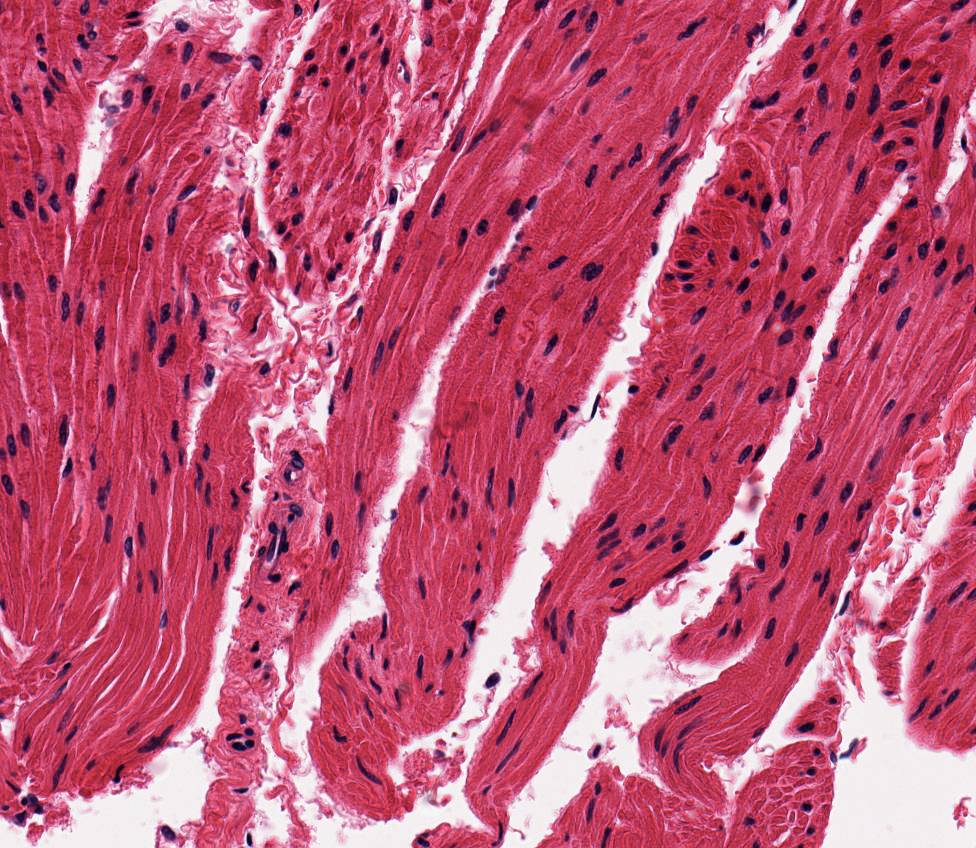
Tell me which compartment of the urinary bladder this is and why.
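I'd say this is smooth muscle. Long bundles fill the field, running diagonally from lower left towards upper right, their fibres parallel along each bundle, with deep red-pink cytoplasm of fine lengthwise fibrillar texture.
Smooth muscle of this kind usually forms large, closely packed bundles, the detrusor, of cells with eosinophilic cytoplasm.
That bright colour weighs against peripheral nerve, which usually shows wavy fibres with slender Schwann cell nuclei inside a perineurium rather than such brightly eosinophilic cytoplasm. The nuclei are oval and dark purple, lying within the fibres along their length.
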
